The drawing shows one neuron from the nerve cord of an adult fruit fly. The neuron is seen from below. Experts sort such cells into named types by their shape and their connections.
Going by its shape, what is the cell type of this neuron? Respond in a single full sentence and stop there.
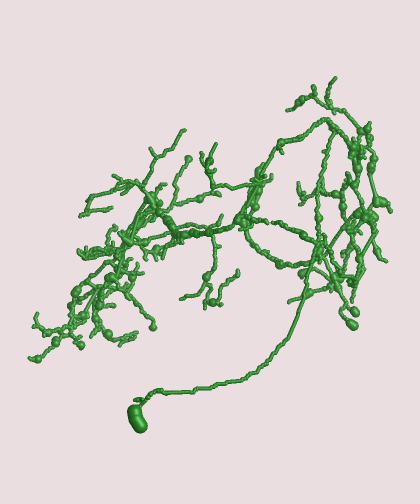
This neuron is a member of the IN16B085 cell type.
